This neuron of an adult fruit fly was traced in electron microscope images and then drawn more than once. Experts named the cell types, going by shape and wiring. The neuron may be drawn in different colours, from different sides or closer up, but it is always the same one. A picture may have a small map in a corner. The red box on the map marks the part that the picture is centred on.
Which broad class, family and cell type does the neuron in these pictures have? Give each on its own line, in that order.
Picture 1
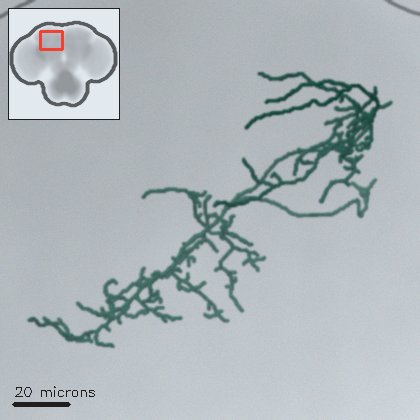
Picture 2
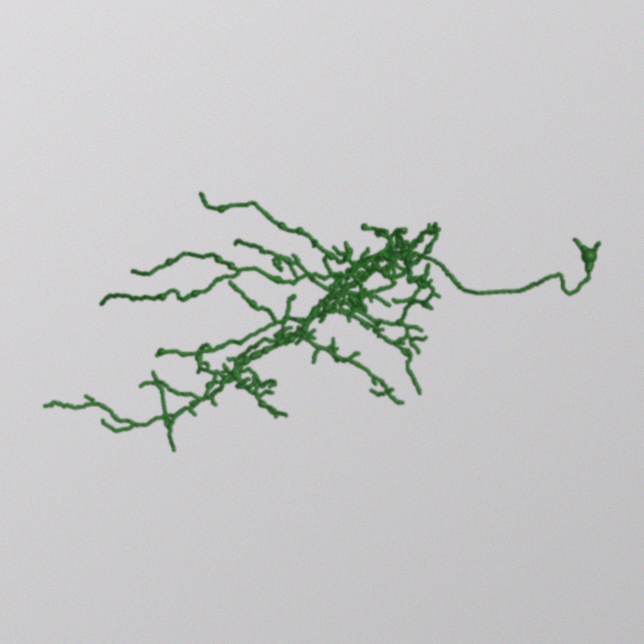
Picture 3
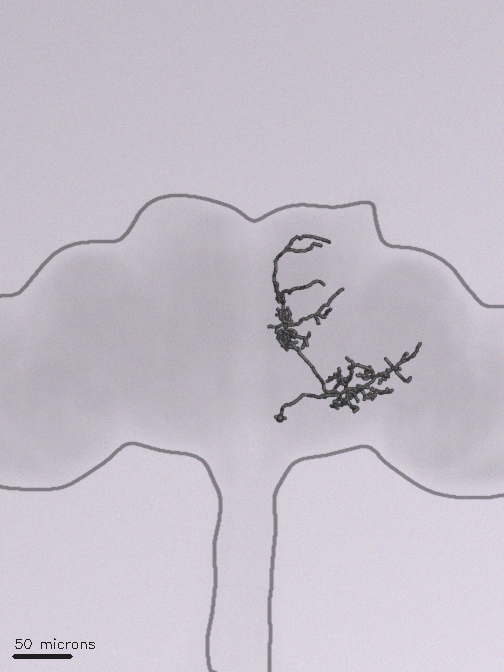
central-brain intrinsic neuron
hemilineage DM3_dorso_lateral
SMP322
